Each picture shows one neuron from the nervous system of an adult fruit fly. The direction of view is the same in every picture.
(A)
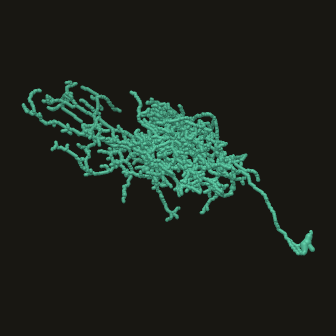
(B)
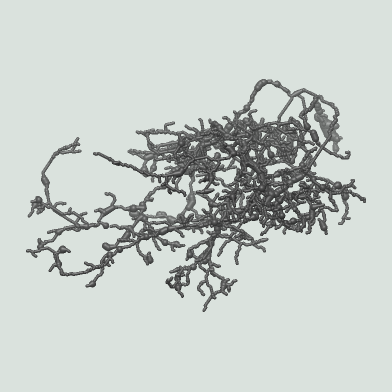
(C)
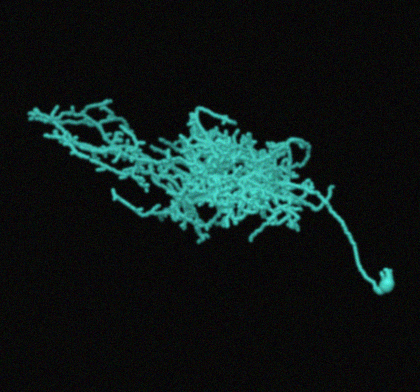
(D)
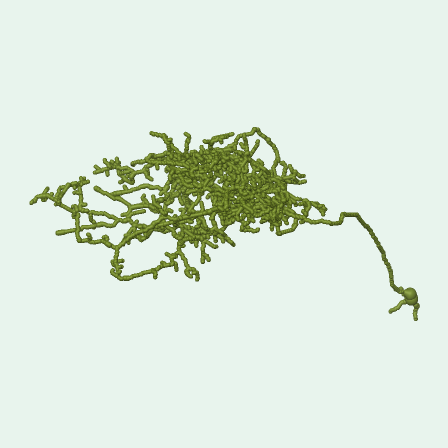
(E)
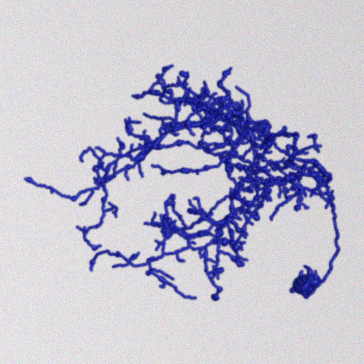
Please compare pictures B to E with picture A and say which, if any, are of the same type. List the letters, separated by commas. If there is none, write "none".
B, C, D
